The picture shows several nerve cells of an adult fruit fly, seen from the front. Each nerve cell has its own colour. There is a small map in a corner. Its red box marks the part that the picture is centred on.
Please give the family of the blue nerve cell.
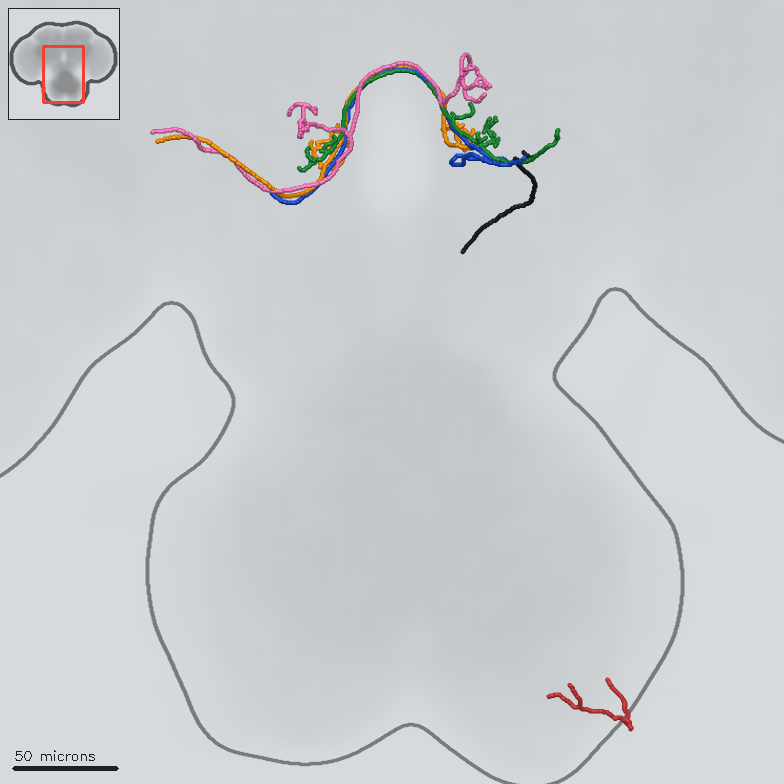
class olfactory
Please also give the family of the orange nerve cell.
class olfactory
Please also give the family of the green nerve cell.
class olfactory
